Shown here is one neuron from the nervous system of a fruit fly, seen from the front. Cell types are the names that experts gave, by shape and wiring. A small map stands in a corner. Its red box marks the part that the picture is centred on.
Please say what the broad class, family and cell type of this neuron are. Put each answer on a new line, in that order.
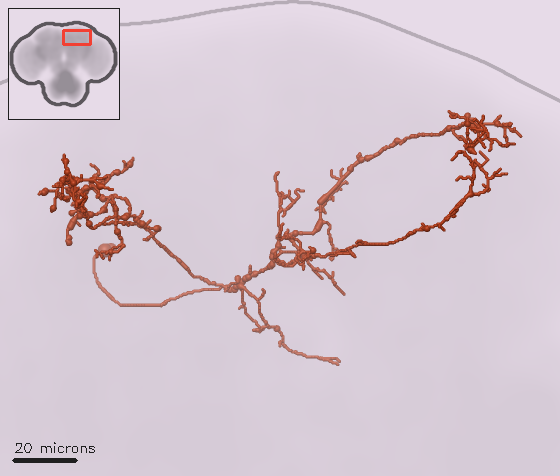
central-brain intrinsic neuron
hemilineage DM3_dorso_lateral
SMP314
